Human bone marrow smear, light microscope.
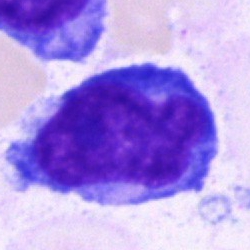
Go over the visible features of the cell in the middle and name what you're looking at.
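Chromatin finely stippled, with small paler patches; no coarse dark clumps. Nucleus fills most of cell. Cytoplasmic rim widest on left. Pale zone in cytoplasm just below nucleus, at bottom of cell. Blast.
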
